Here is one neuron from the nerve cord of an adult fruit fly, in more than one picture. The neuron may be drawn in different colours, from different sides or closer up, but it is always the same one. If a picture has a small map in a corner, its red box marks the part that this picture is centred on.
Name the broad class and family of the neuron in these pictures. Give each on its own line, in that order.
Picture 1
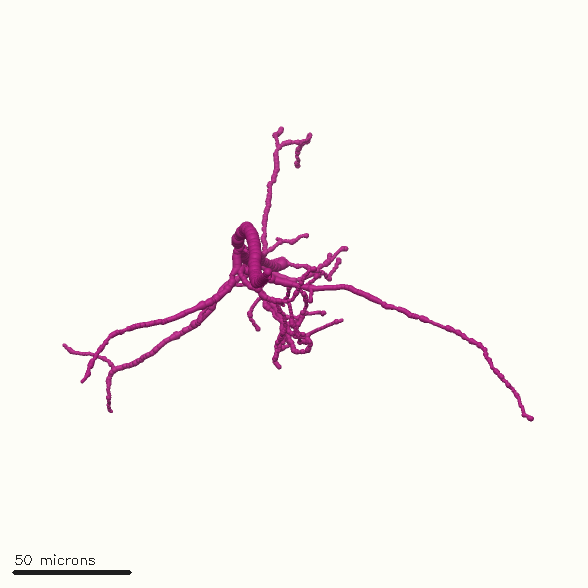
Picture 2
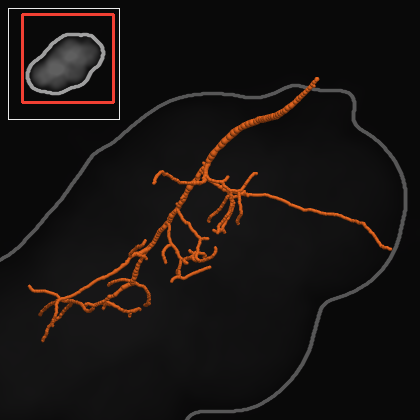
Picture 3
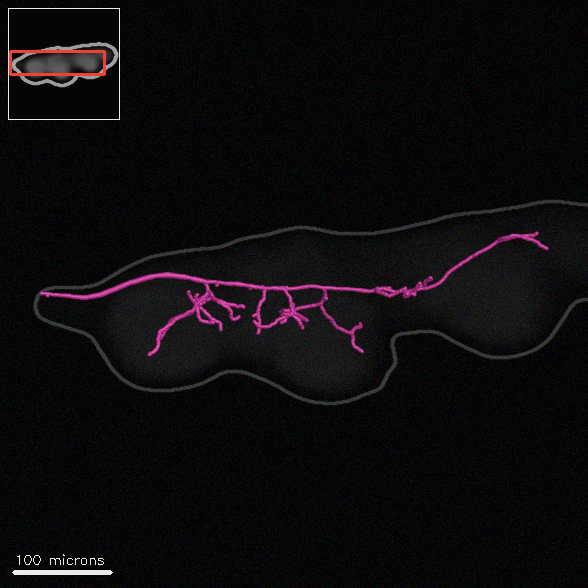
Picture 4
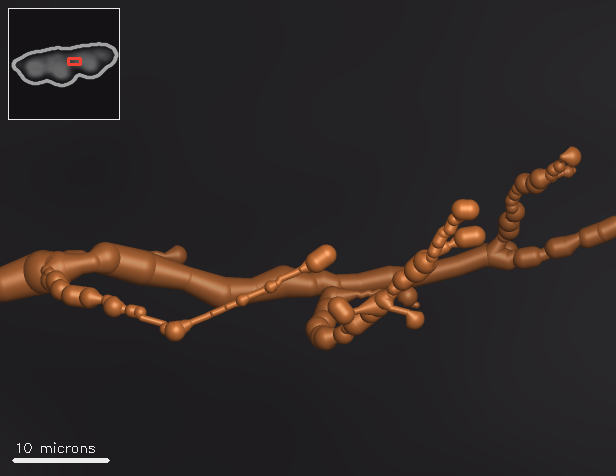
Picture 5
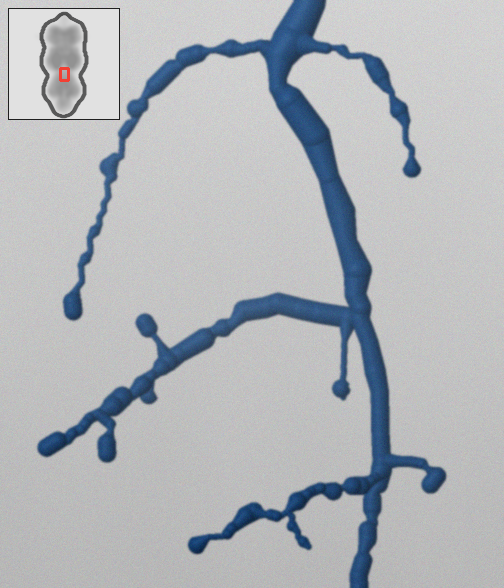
descending neuron
DNp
